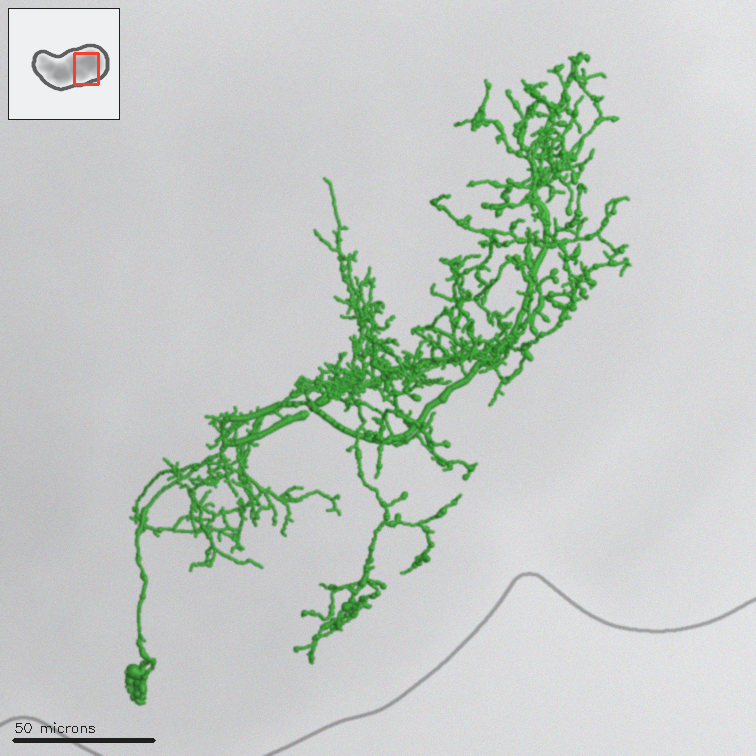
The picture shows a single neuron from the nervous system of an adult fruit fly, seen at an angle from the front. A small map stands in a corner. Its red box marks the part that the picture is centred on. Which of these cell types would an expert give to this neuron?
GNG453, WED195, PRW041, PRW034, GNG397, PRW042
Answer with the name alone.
WED195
